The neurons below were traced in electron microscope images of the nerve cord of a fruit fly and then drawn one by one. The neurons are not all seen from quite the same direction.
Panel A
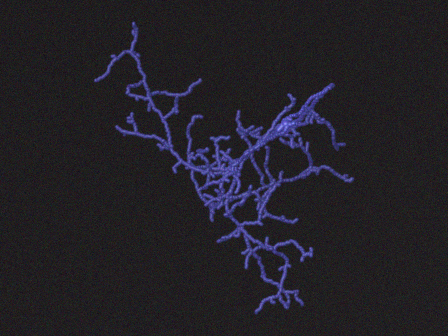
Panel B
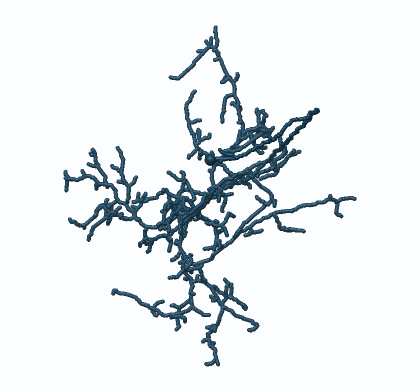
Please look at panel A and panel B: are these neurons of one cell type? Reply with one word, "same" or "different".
same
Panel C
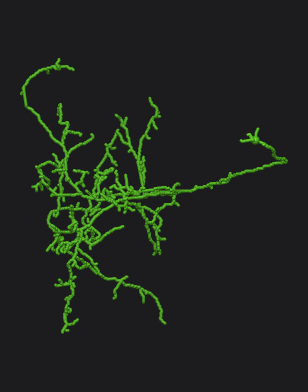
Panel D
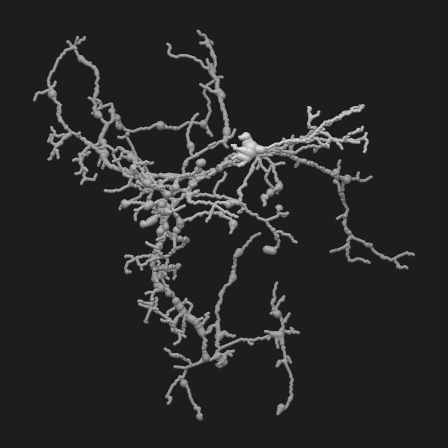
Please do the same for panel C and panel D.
same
